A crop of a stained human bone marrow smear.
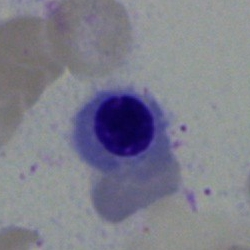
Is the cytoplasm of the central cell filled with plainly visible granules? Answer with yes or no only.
No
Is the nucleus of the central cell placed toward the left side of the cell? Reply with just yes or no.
No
